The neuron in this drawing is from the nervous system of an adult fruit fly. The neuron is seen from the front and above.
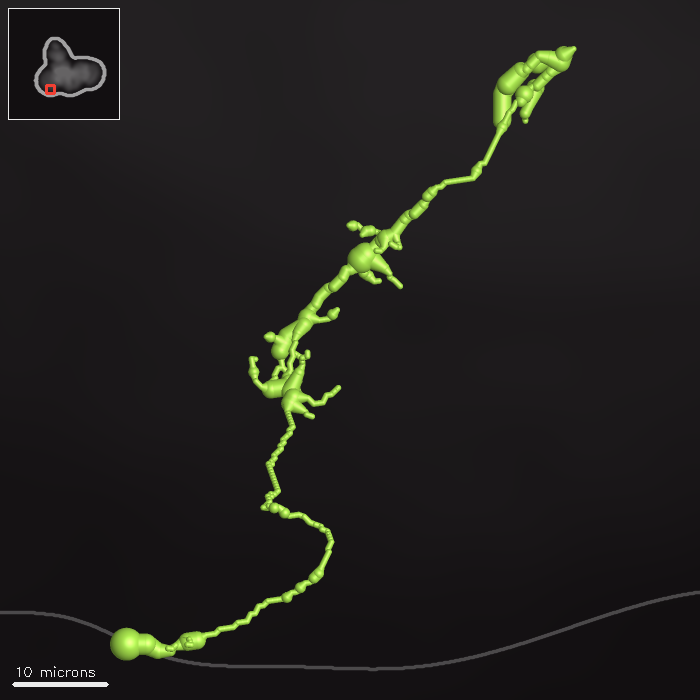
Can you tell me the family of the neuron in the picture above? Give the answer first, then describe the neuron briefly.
The family is Mi. This is an optic-lobe intrinsic neuron. By the scale bar it is about 65 microns tall in this view. In this view it is taller than it is wide.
